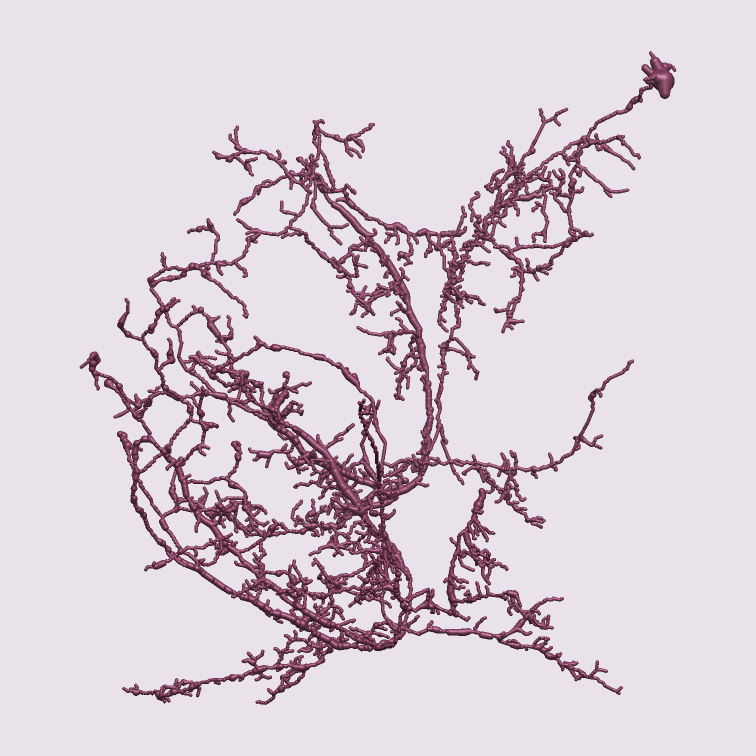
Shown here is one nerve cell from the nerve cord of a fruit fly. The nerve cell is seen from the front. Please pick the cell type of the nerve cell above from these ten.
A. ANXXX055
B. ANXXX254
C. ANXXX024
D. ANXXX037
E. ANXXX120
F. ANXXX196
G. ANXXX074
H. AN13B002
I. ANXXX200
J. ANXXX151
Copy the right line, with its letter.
C. ANXXX024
